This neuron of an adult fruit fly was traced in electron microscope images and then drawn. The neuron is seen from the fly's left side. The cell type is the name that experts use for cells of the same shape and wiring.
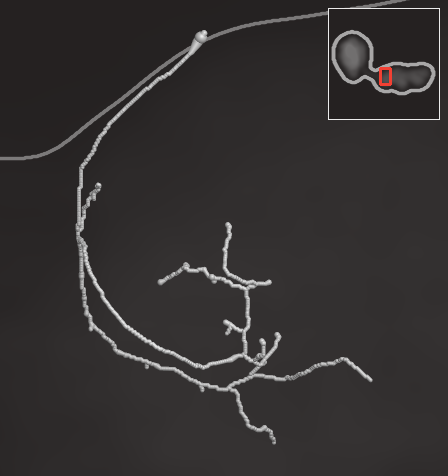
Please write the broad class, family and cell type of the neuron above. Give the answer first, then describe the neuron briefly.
This is a nerve-cord intrinsic neuron. Its family is hemilineage 09A. It is of cell type IN09A096. The cell body can be seen at the top of the picture. As drawn here it is taller than it is wide.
